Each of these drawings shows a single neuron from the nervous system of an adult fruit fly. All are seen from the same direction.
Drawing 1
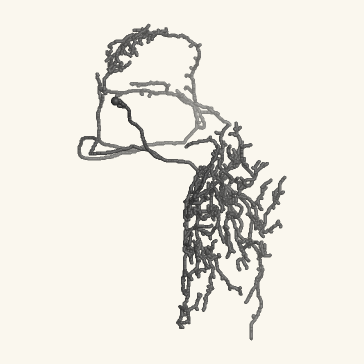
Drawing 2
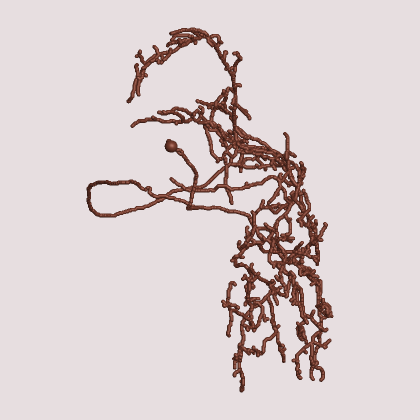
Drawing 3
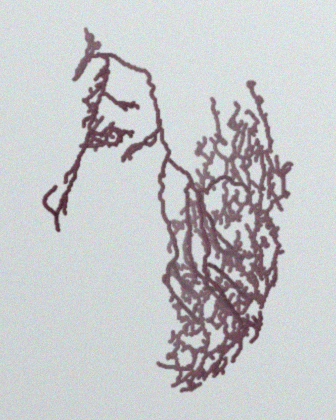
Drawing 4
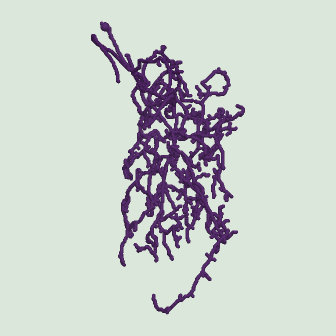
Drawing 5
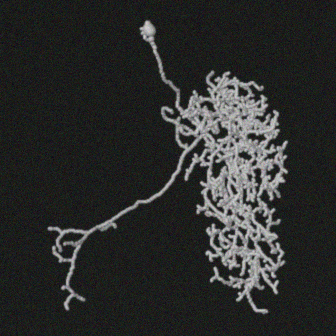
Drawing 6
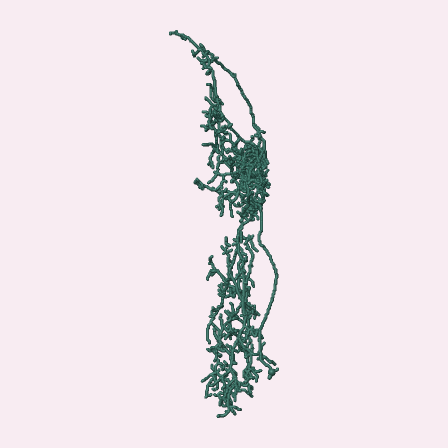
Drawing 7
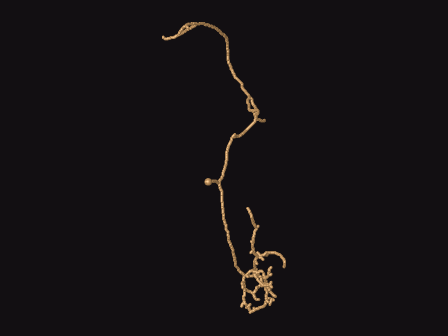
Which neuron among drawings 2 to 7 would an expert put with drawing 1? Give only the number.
2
